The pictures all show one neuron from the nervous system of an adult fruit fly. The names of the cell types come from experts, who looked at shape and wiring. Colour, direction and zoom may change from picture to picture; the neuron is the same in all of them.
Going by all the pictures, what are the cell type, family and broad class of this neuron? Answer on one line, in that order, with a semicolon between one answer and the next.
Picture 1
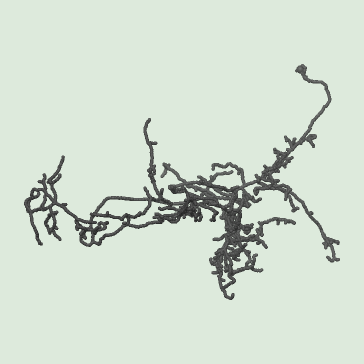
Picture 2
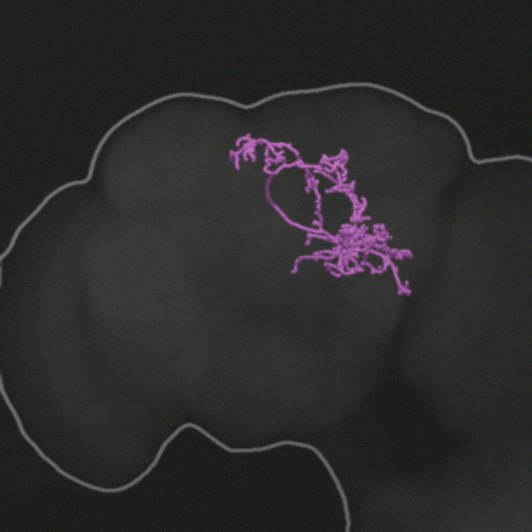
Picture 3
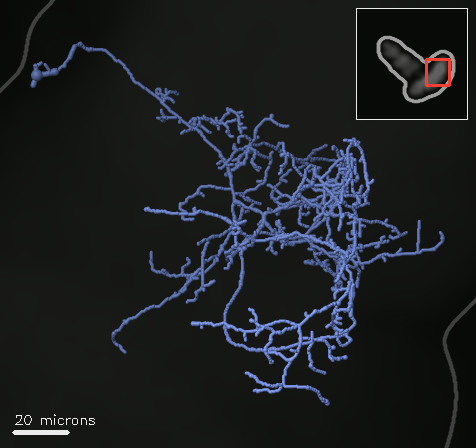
aIPg_m2; hemilineage VLPl&p1_posterior; central-brain intrinsic neuron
